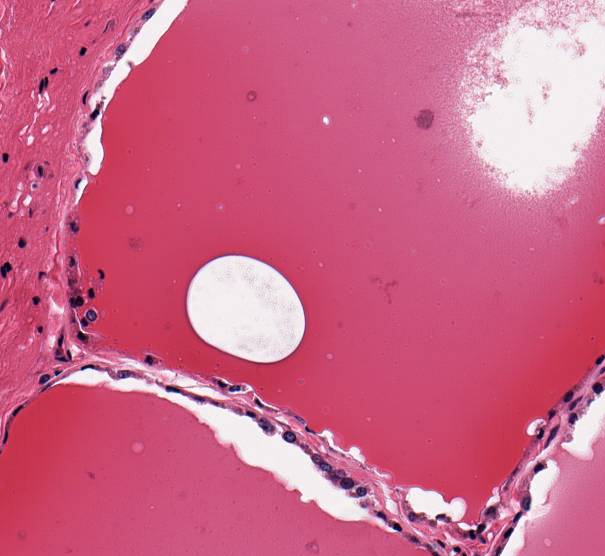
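Thyroid, H&E: most of the field is large spaces filled with pink material, separated by thin septa and lined by a single layer of flattened cells with elongated dark nuclei. In the upper left corner there's a broader band of pink fibrous stroma with scattered dark nuclei. A thin septum runs from the left edge across the lower part toward the lower right.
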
